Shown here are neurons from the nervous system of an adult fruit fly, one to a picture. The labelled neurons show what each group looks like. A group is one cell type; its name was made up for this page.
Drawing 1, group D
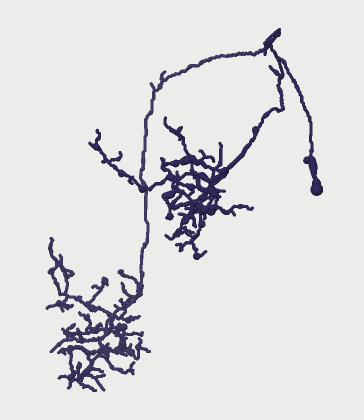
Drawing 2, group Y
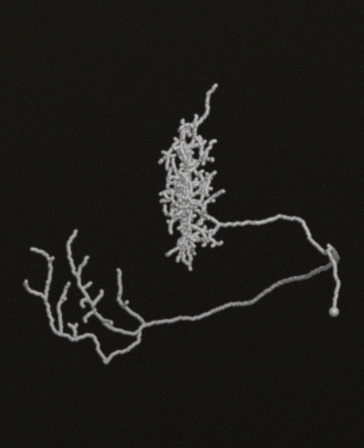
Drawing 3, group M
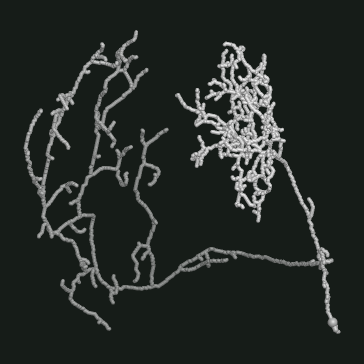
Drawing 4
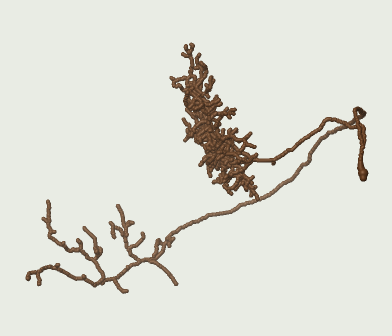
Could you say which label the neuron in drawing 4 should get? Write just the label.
group Y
